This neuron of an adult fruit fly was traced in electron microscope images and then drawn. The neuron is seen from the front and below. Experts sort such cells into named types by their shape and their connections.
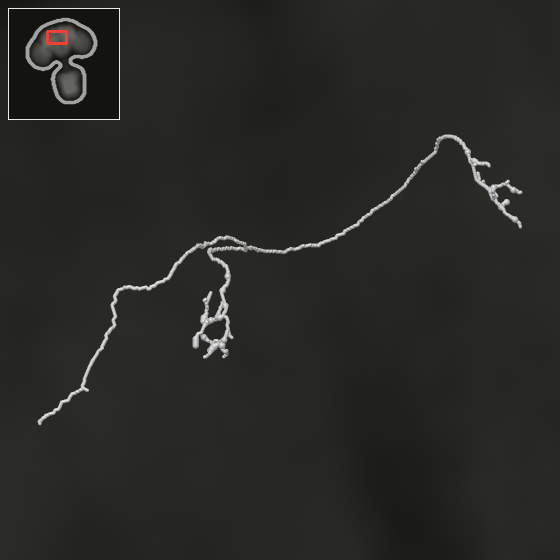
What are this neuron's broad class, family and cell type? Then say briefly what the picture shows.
This is a sensory neuron entering the brain. The name of its family is class olfactory. The cell type is ORN_DC2. No cell body is drawn. As drawn here it is wider than it is tall.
